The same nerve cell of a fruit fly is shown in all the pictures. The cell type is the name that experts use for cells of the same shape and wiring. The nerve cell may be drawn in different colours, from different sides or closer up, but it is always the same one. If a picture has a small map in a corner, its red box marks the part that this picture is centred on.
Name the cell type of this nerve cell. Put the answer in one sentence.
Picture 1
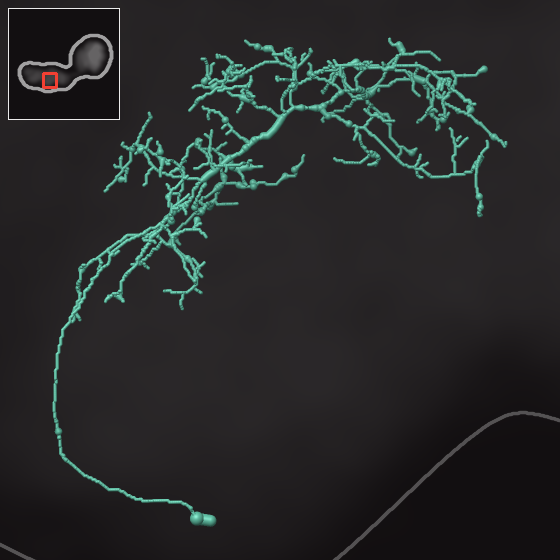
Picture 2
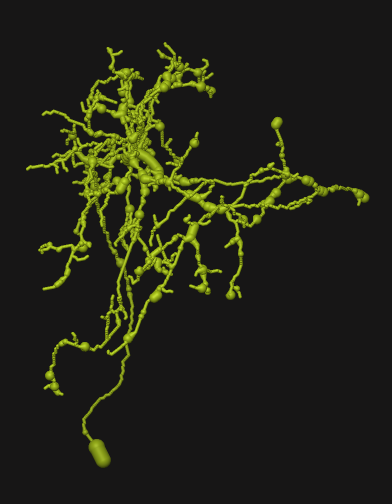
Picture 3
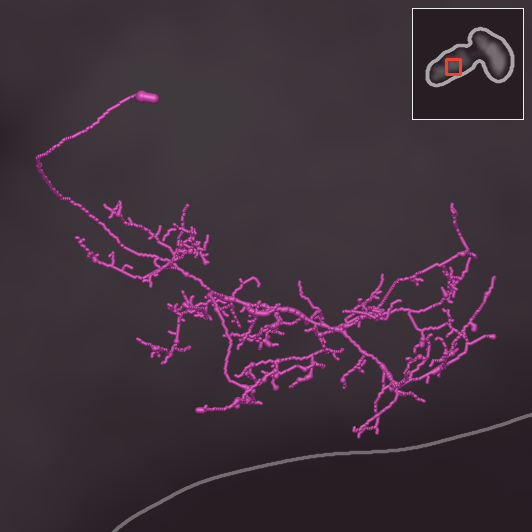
The cell type is IN04B103.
